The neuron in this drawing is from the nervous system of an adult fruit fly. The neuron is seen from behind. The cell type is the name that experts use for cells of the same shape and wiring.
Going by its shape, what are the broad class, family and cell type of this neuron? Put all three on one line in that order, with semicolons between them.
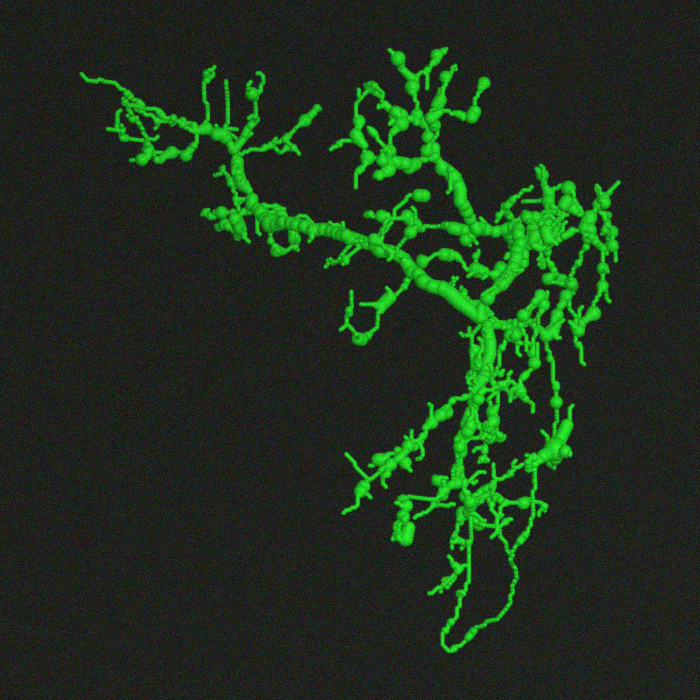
nerve-cord intrinsic neuron; hemilineage 13A; IN13A018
